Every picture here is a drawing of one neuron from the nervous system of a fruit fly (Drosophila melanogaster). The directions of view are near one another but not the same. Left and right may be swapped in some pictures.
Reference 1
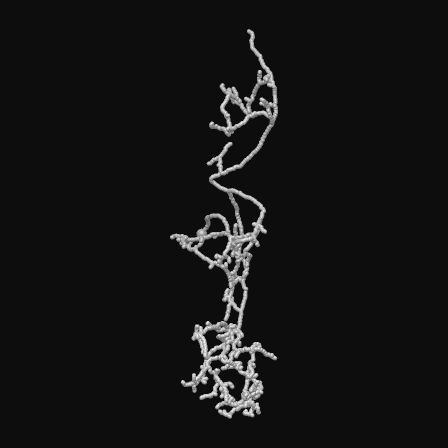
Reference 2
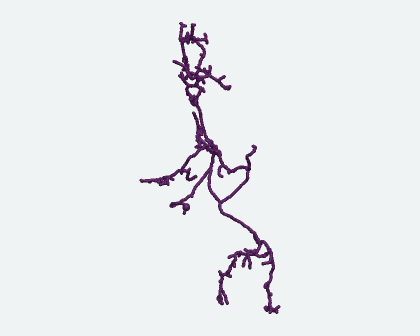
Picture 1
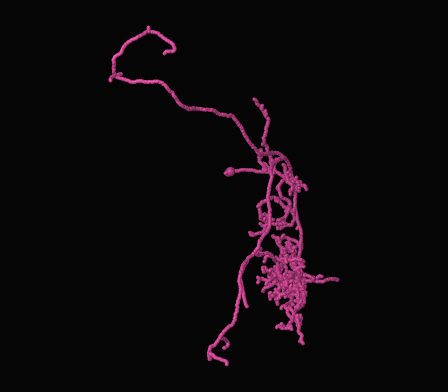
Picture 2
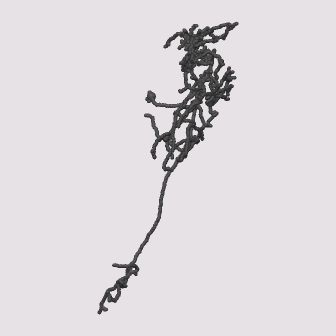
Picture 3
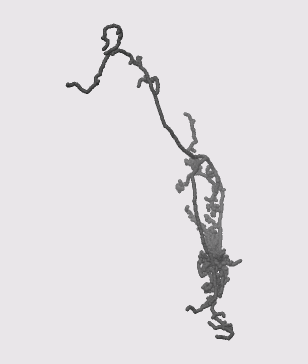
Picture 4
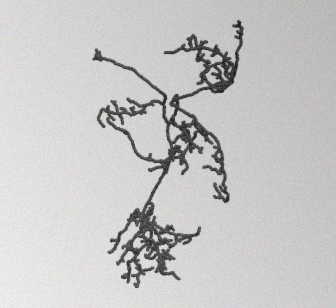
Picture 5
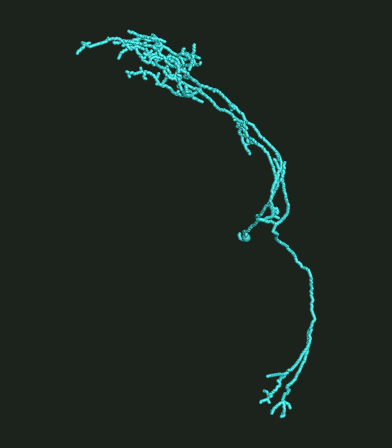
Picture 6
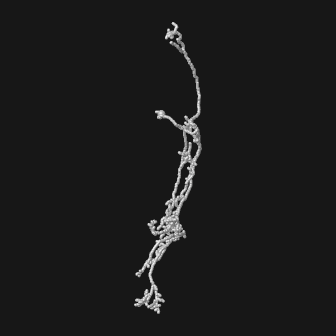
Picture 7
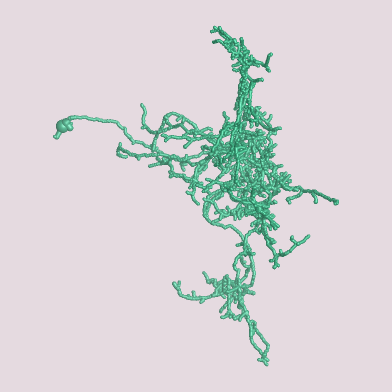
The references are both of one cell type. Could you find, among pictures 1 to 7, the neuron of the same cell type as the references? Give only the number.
4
